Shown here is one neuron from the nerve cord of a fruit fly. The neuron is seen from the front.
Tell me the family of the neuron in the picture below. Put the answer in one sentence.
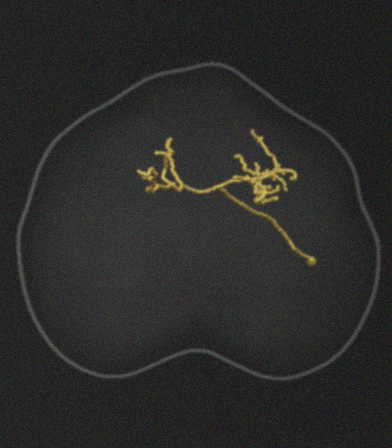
The family is hemilineage 08B.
